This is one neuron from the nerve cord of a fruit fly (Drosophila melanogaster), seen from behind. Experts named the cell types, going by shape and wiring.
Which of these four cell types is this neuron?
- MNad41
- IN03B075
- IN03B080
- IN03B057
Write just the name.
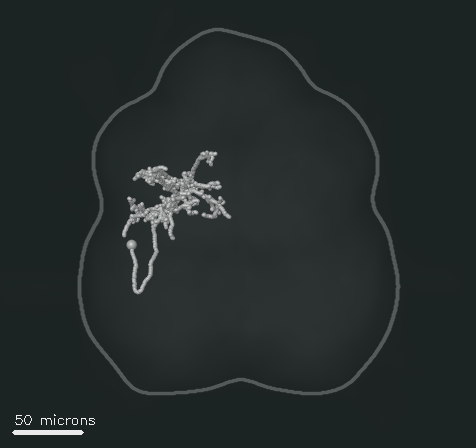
IN03B075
